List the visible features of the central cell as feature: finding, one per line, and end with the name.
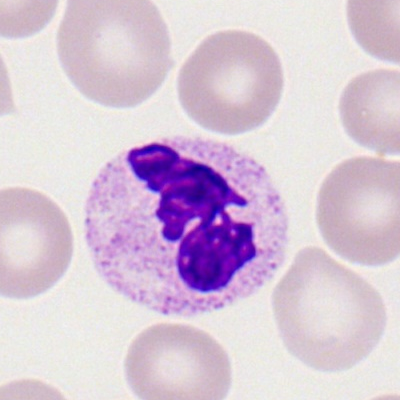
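Nucleus: divided into lobes, and the lowest, I note, joined to the rest by a thin strand
Direction: diagonal, upper left toward lower right
Chromatin: dense, dark purple, clumped
Cytoplasm: filled with fine lilac granules, evenly scattered
Name: segmented neutrophil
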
